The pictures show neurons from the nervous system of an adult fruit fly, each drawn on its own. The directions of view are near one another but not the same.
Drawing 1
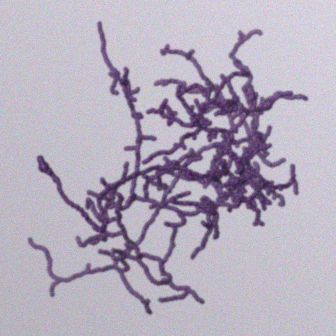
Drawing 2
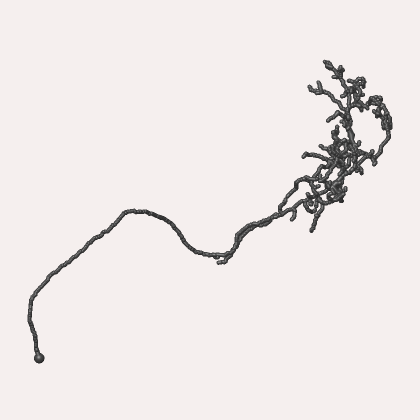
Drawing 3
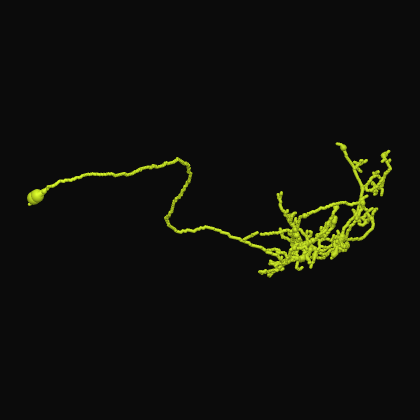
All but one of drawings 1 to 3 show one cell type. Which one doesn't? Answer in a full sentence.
Drawing 1 is the odd one out.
